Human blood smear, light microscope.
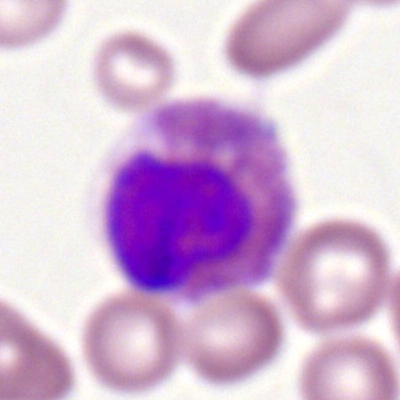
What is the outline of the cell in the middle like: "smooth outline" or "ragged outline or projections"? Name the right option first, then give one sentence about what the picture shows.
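Smooth outline. The cell has a roughly round, smooth outline.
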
